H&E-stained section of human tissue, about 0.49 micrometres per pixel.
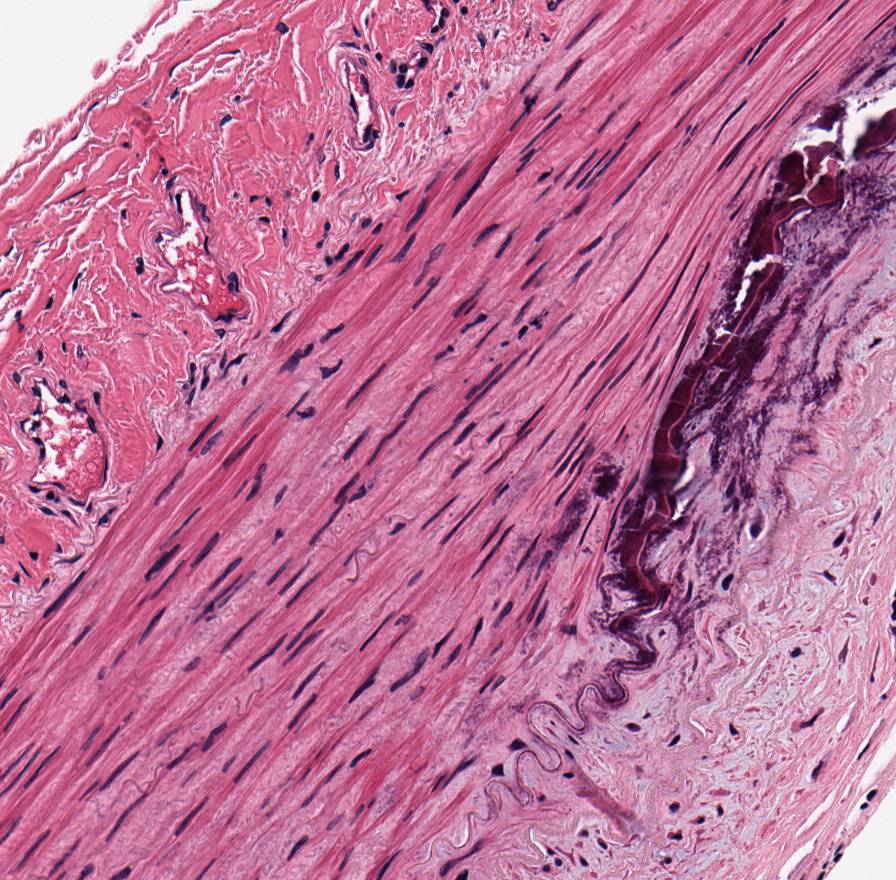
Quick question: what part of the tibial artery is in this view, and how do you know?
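Tunica media. Broad band of smooth muscle crossing the field diagonally, lower left to upper right. Nuclei elongated, cigar-shaped, parallel to the fibres.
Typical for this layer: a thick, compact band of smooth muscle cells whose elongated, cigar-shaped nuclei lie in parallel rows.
Dark purple granular deposits along the right side of the band, upper right. Lower right: loose, pale, faintly bluish stroma with scattered small spindle-shaped cells.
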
